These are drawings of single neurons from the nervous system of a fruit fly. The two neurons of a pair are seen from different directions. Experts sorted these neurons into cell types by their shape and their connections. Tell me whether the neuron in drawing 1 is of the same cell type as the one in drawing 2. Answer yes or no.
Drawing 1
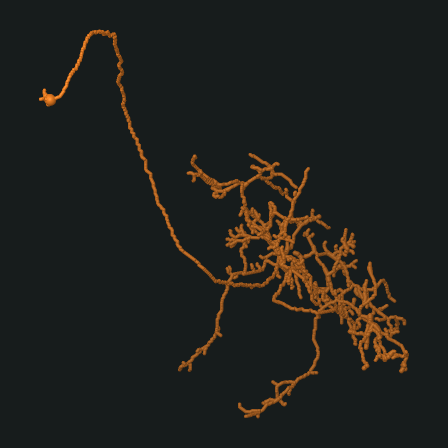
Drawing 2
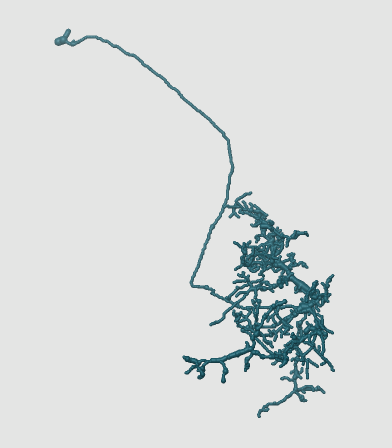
yes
